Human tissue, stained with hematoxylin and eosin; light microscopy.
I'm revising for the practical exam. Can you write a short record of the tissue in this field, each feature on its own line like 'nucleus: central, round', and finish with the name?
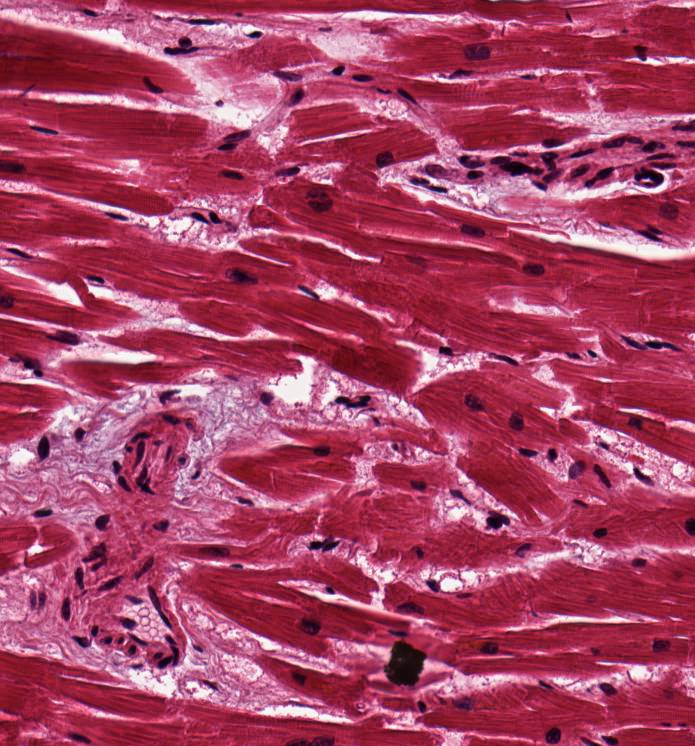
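Fibres: pink muscle, filling most of field, running roughly horizontally
Branching: fibres branch and join neighbours, not separate parallel cylinders
Cytoplasm: deeply eosinophilic, faint cross-striations
Nuclei: small, elongated, dark, in thin pale spaces between fibres
Name: left ventricle of the heart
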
